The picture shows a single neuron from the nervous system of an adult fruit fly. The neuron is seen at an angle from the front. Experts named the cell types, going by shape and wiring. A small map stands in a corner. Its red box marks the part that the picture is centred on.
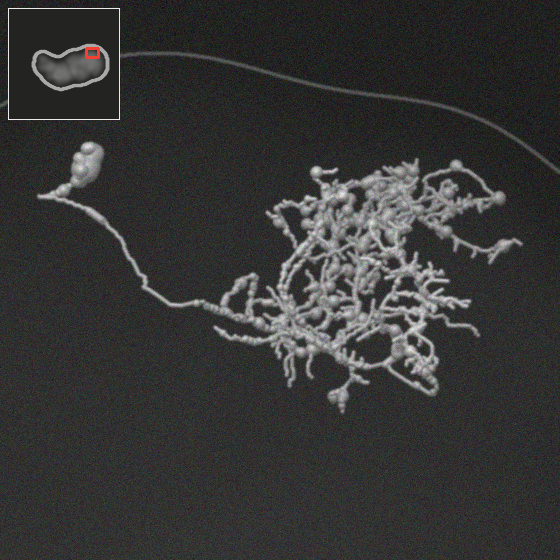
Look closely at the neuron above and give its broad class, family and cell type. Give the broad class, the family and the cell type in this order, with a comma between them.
central-brain intrinsic neuron, hemilineage SLPpm1, LHCENT12_b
